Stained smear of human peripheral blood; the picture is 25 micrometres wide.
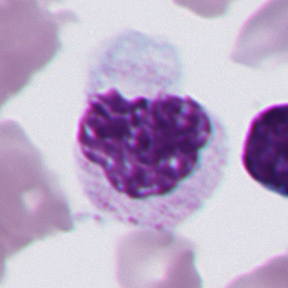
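Segmented neutrophil: the central cell of a stained peripheral blood smear. Its nucleus has an irregular outline, folded and lumpy. The cytoplasm is very pale, almost colourless with a faint lilac tint, and its widest band lies above the nucleus. Fine, small pinkish-purple granules are scattered through it.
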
